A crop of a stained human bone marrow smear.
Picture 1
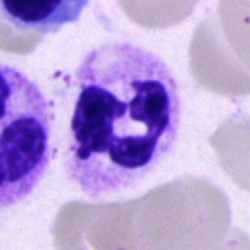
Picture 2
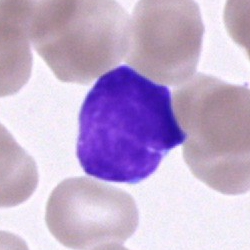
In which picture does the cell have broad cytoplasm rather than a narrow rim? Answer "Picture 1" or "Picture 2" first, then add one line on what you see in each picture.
Picture 1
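What picture 1 shows: The cytoplasm is plentiful and pale pinkish-lilac.
What picture 2 shows: The nucleus fills almost the whole cell.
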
